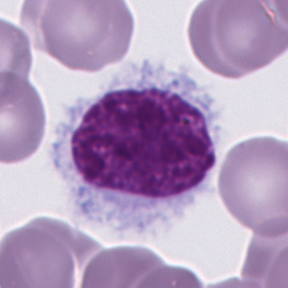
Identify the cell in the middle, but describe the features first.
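Most of the cell is taken up by the nucleus, whose dark purple chromatin is clumped, with paler patches between the clumps. A pale greyish blue rim of cytoplasm surrounds it, wider on the lower left than on the right side. It is a hairy cell.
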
